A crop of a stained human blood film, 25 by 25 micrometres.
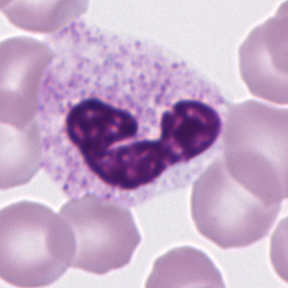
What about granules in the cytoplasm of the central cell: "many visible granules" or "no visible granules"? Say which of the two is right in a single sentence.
The cytoplasm of the cell carries many visible granules.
